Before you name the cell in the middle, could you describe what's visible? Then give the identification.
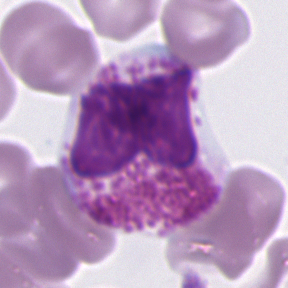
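Smooth and roughly round, the outline of the cell shows no surface projections. Its nucleus consists of two broad lobes lying side by side and joined in the middle, and it occupies the upper half of the cell. The chromatin stains a dense, dark purple. Answer: eosinophil.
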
